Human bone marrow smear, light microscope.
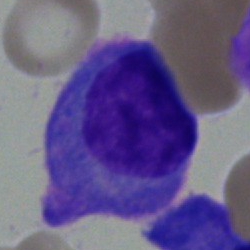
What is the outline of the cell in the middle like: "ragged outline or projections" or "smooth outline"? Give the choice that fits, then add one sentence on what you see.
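Ragged outline or projections. The cell outline is irregular, with a rounded bulge jutting out at the lower left.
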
